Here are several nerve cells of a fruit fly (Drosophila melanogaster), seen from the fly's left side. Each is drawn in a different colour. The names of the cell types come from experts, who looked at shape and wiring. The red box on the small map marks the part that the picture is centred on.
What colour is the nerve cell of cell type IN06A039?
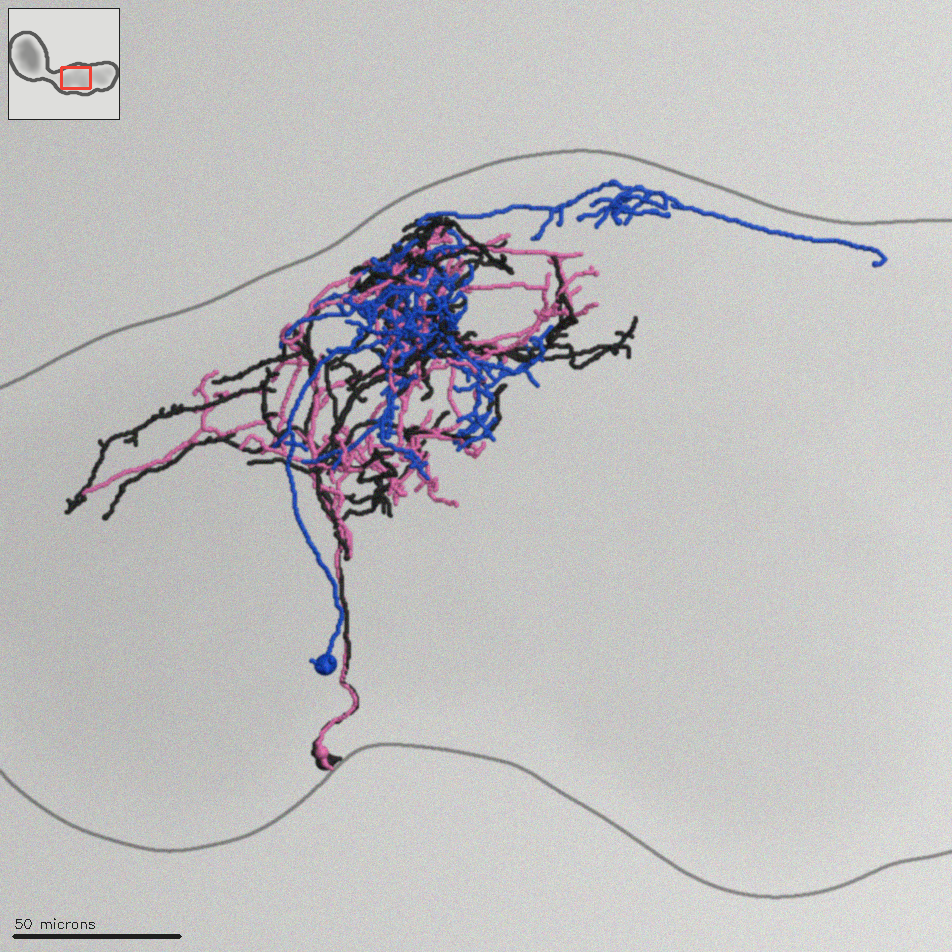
blue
